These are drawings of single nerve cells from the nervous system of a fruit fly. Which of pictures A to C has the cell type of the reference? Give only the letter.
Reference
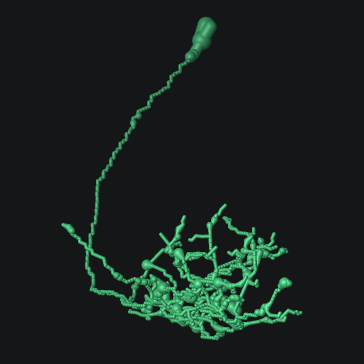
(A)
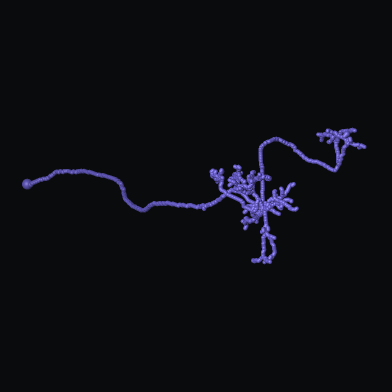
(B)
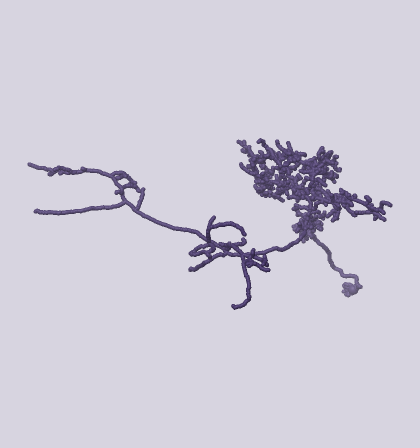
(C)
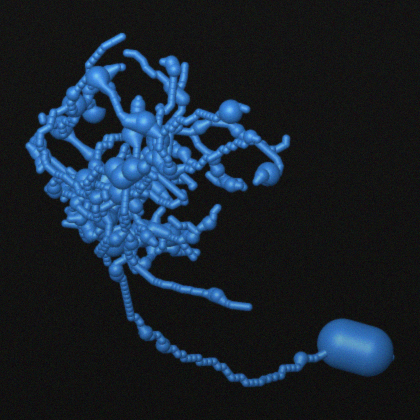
C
